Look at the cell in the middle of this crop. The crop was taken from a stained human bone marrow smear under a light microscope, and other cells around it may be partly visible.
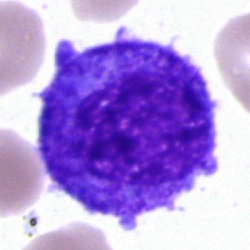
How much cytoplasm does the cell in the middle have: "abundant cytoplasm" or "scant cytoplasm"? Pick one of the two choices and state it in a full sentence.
There is only scant cytoplasm around the nucleus of this cell.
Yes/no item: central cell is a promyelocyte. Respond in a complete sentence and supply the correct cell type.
Yes, the cell at the centre is designated a promyelocyte.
